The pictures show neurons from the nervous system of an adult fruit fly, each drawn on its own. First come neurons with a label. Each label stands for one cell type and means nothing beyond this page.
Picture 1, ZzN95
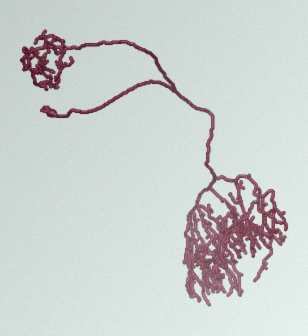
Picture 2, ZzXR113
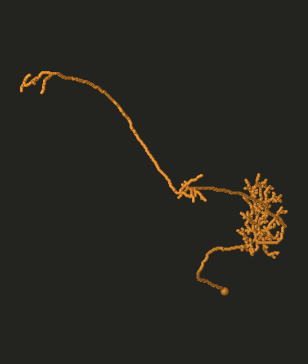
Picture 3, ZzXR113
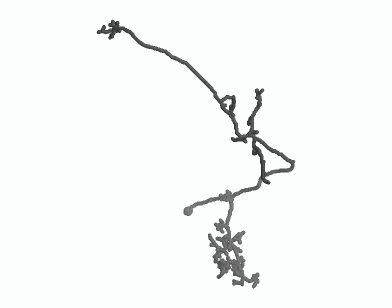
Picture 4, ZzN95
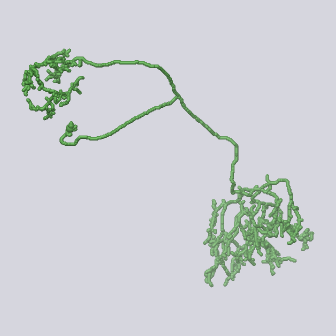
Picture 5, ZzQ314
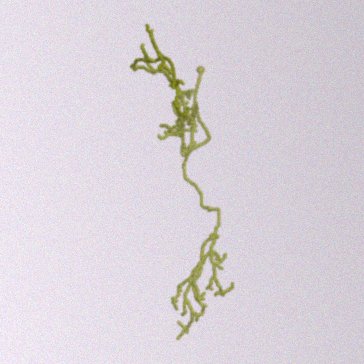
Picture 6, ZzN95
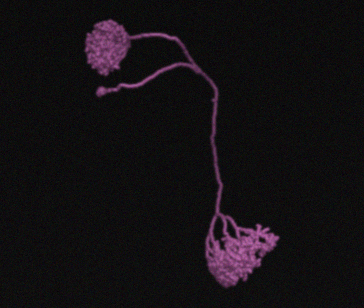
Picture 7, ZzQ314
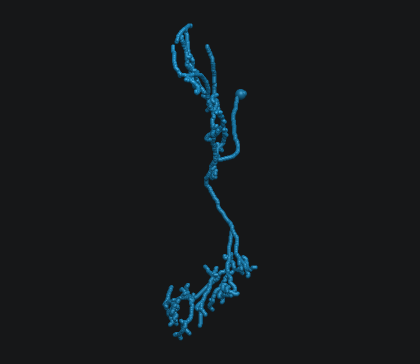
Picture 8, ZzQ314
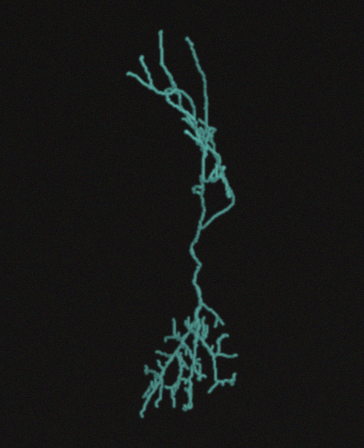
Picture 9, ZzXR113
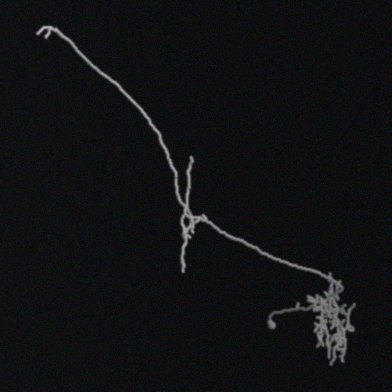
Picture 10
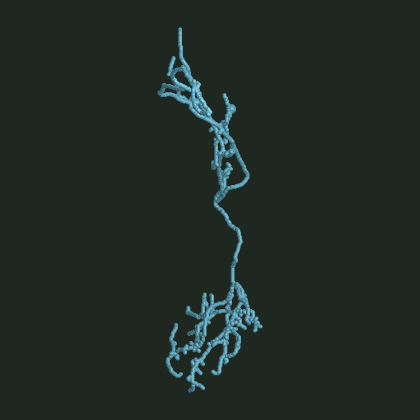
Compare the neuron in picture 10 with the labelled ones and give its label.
ZzQ314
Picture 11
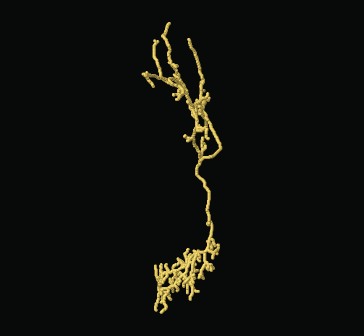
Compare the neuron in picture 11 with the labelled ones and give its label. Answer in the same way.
ZzQ314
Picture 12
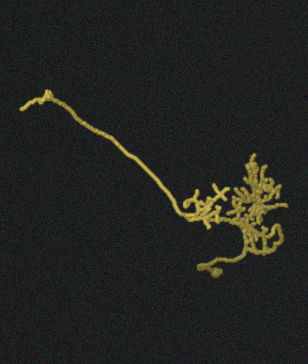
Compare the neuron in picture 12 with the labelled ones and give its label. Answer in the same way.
ZzXR113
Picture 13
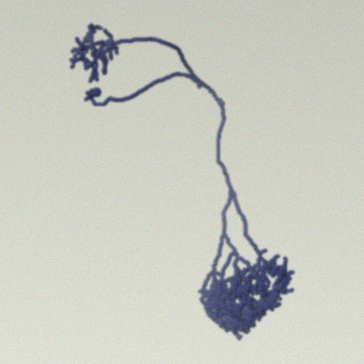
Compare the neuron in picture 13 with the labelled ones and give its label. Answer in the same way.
ZzN95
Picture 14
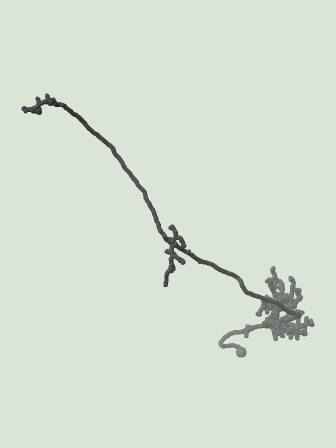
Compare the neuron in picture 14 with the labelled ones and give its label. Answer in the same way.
ZzXR113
